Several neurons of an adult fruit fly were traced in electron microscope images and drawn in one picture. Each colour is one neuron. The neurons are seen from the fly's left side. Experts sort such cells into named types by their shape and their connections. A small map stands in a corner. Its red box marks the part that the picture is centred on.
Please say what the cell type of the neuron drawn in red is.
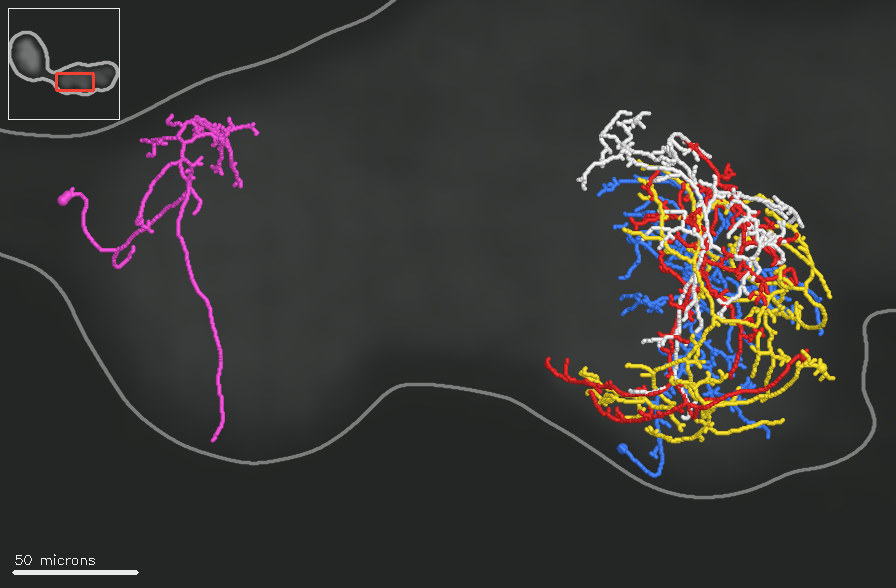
IN13A065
